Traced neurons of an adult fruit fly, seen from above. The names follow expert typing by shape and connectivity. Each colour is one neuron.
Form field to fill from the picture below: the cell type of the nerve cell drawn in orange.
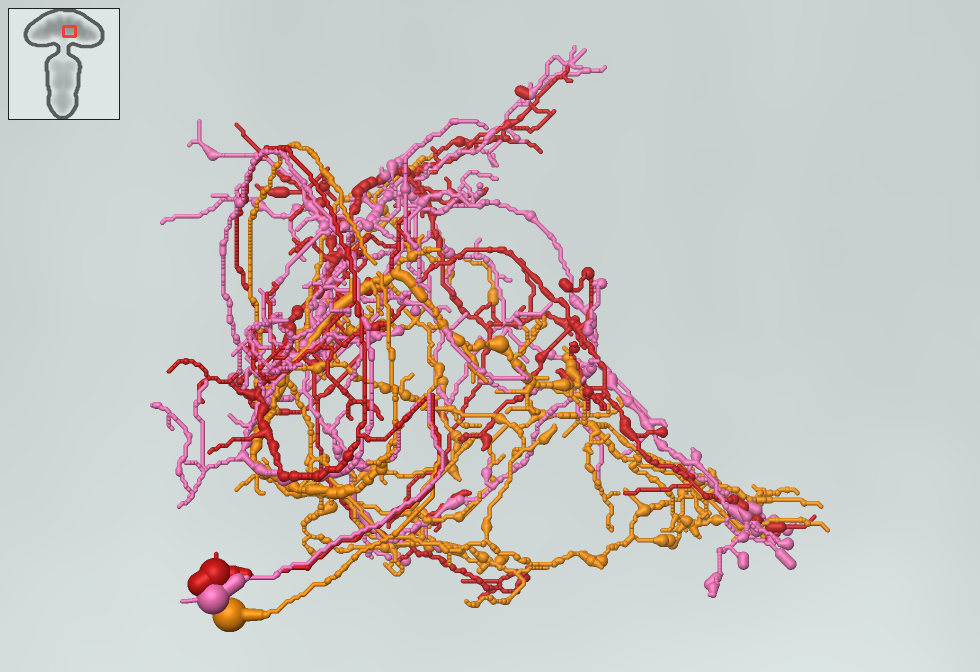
CB2093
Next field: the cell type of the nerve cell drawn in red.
CB2000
